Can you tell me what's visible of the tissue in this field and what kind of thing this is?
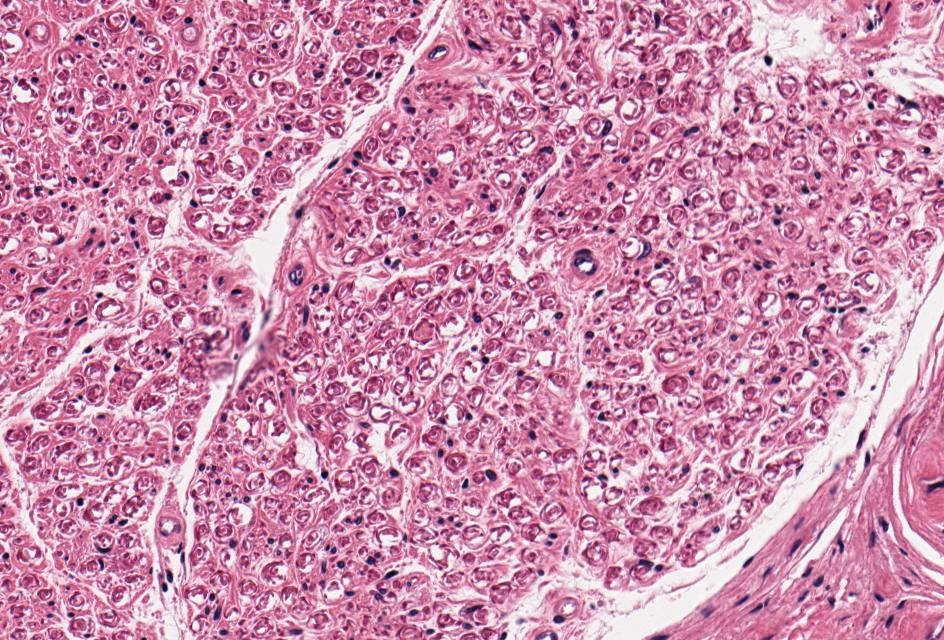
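First, closely packed round profiles in cross section fill most of the field. Second, each has a small central pink core within a pale ring. Third, thin pale septa group them, the main one diagonal from top middle to lower left. Fourth, wavy pink fibrous tissue with elongated nuclei curves along their lower-right edge. Name: tibial nerve.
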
